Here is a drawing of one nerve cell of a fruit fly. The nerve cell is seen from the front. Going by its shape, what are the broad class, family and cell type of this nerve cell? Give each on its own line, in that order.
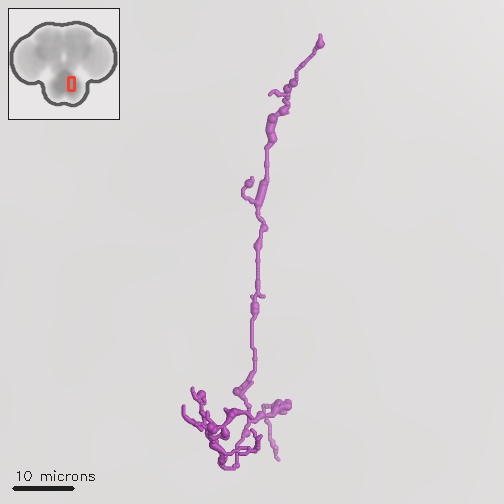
sensory neuron entering the nerve cord
class mechanosensory proprioceptive
SNpp41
